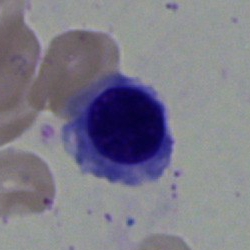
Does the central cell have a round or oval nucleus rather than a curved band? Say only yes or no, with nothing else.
Yes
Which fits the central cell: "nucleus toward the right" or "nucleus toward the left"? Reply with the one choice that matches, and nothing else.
Nucleus toward the right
